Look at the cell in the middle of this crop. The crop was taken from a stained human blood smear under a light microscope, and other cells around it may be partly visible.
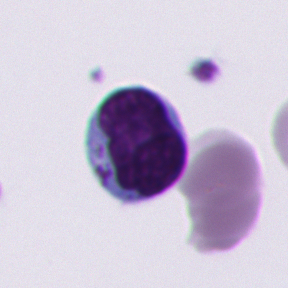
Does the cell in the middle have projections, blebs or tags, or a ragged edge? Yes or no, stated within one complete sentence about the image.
No, this cell's edge is smooth, without blebs, tags or ragged parts.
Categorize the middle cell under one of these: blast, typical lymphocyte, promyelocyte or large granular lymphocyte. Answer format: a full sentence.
Whatever else lies nearby, the middle cell is a typical lymphocyte.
